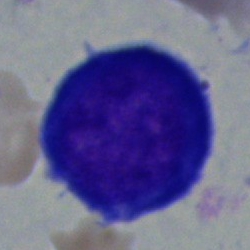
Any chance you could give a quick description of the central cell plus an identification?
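Roughly round in shape, the cell has a slightly uneven border. A small pointed tag projects from its upper left edge. Within the dark blue of the chromatin, faint lighter purple patches can be seen. No vacuoles are visible anywhere in the cell. It is a proerythroblast.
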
